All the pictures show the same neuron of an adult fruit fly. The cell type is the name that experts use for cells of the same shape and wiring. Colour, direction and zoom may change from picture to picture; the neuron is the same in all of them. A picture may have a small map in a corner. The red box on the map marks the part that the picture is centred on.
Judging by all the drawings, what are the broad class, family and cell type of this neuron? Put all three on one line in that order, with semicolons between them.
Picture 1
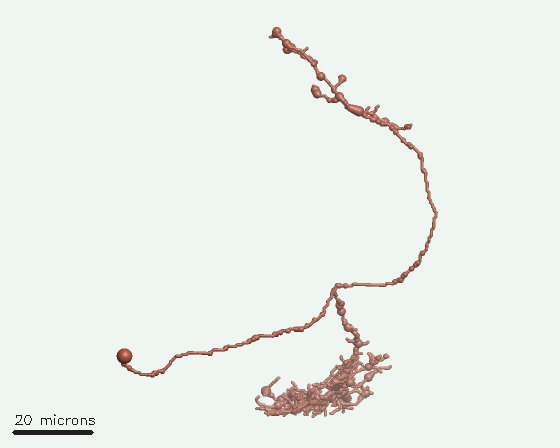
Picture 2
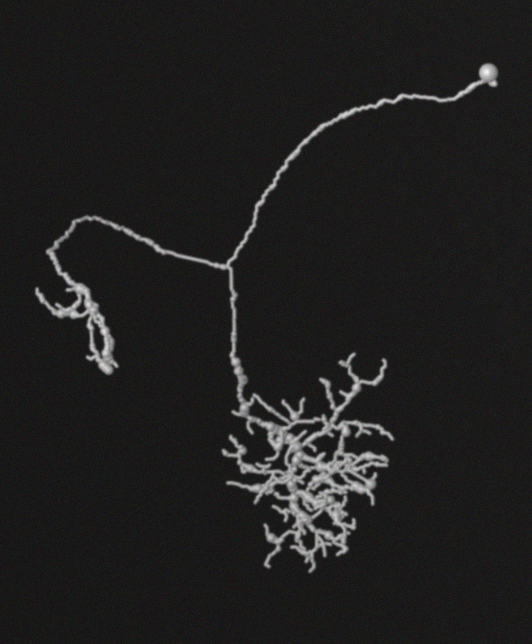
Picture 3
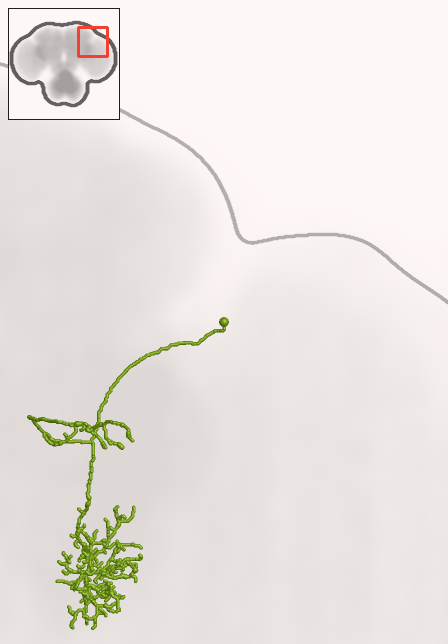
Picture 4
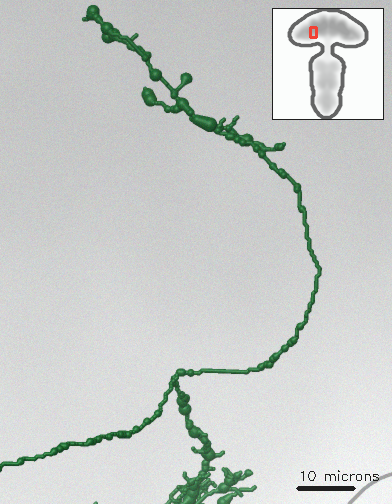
visual projection neuron; hemilineage VPNp3; LC21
